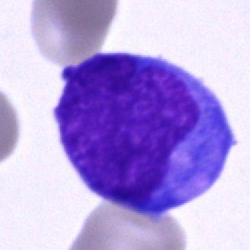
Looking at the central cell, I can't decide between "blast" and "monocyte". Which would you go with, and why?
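That one's a blast.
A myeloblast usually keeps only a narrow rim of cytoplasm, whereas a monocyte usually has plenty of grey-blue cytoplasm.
Here the nucleus fills most of the cell, sitting toward the left. The cytoplasm forms a deep blue crescent on the right, paler lower down; small blebs project from the upper-left margin.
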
